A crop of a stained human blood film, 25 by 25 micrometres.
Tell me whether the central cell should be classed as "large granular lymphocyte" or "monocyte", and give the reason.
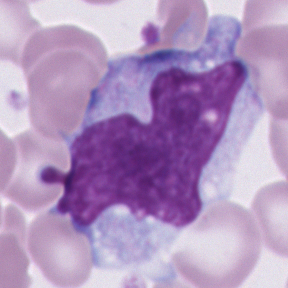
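The answer is monocyte. The pale greyish blue cytoplasm shows a fine, faint, dusty granularity without coarse granules.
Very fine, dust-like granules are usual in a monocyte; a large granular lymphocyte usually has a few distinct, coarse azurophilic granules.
The nucleus is irregular, with several folds and indentations.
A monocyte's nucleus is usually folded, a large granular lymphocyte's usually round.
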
